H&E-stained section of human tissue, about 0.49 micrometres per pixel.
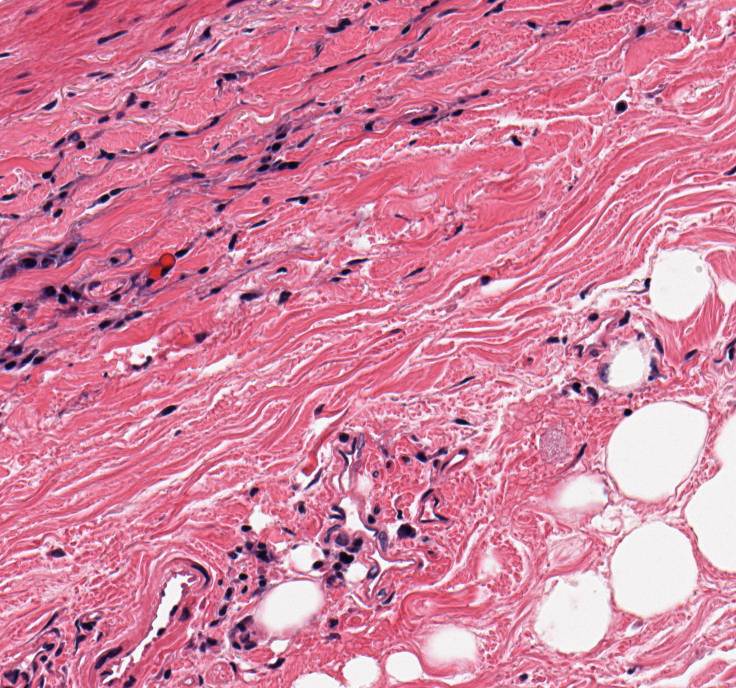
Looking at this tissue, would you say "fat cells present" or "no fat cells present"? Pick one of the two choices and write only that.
Fat cells present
